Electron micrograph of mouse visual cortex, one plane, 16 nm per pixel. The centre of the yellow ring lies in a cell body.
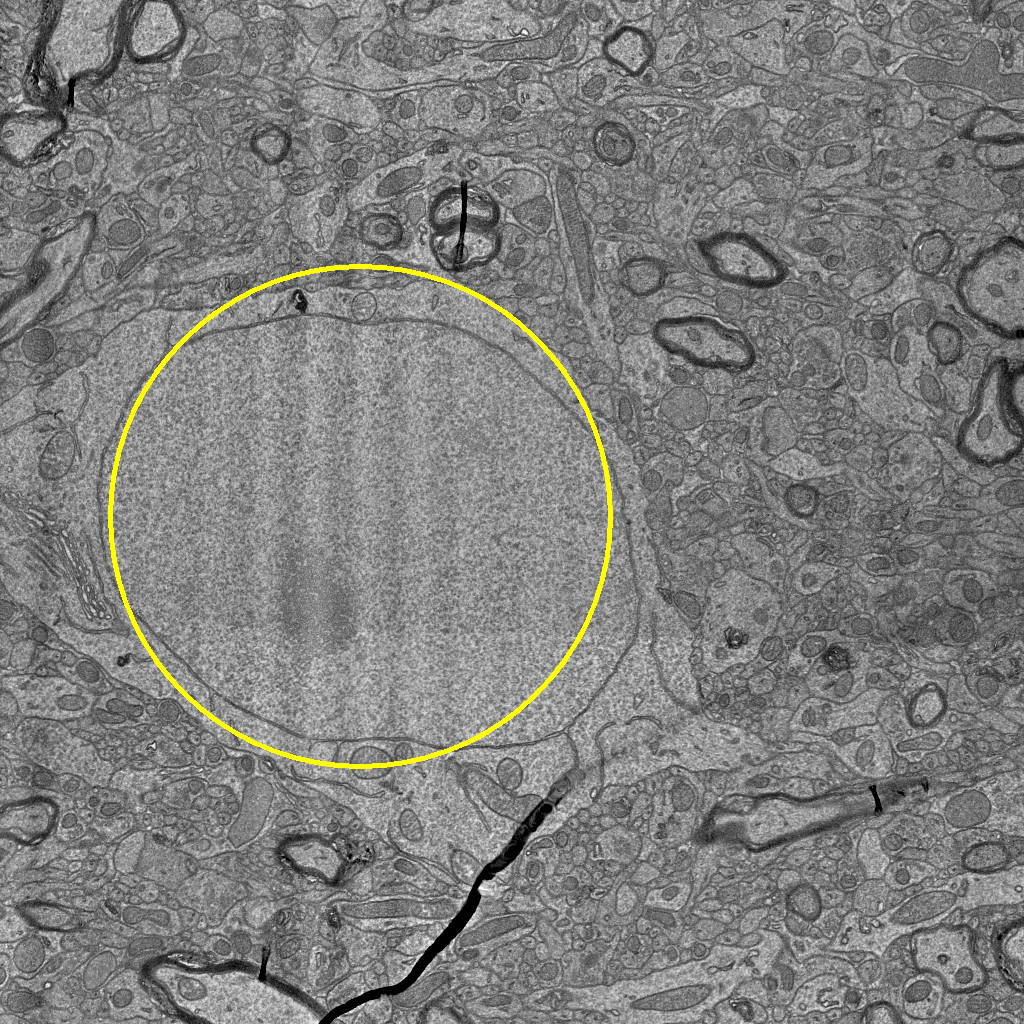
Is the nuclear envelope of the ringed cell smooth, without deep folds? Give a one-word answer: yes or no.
Yes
